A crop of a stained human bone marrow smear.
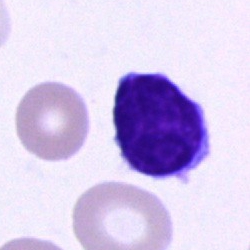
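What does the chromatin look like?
It is dark purple and coarsely clumped.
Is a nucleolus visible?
No nucleolus can be seen in the nucleus.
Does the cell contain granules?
No granules are visible in the cell.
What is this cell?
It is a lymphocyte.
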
